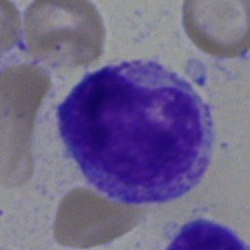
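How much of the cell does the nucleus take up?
Most of it, leaving just a narrow rim of cytoplasm, widest at the upper right.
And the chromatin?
Dark purple, finely textured rather than coarsely clumped.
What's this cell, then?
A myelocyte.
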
